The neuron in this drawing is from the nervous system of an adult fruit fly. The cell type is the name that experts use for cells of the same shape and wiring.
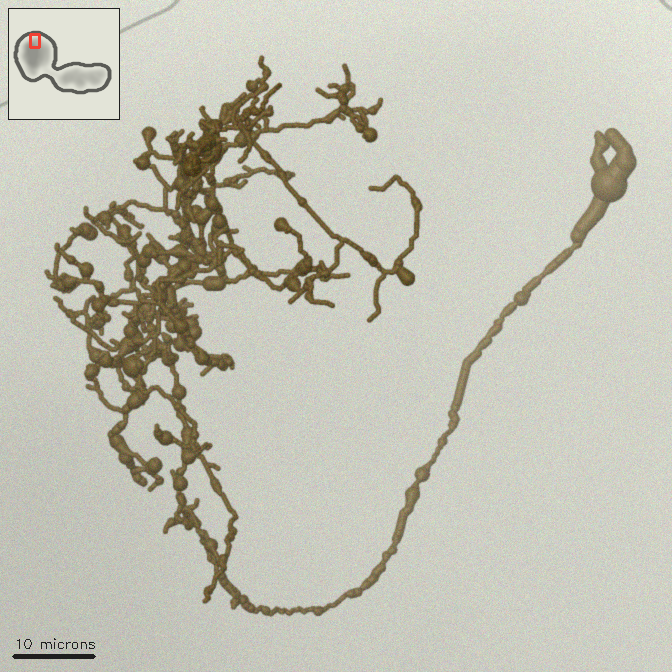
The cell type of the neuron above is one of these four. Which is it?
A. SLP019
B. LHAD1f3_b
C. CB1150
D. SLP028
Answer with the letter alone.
A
